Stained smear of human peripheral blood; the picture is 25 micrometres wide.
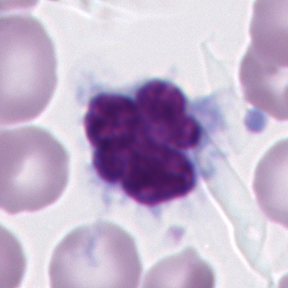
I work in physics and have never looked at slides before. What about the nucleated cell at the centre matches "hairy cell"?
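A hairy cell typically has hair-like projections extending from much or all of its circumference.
In keeping with this, the border of the cell is ragged, with wispy shreds of cytoplasm trailing outward.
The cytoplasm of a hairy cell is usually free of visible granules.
Likewise, no granules are visible in this cell's pale blue-grey cytoplasm. The chromatin is dark purple and dense throughout the nucleus, which is about 11 micrometres across. The ragged border and the granule-free cytoplasm therefore go with a hairy cell.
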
